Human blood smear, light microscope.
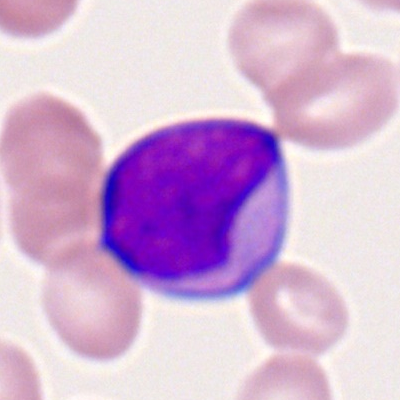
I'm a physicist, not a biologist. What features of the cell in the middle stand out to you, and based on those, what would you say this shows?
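Most of this cell is taken up by the nucleus, which has a shallow concave edge on its lower right side. The cytoplasm forms a narrow crescent, mainly at the lower right of the cell. Its colour is pale lilac. The cell is a myeloblast.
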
